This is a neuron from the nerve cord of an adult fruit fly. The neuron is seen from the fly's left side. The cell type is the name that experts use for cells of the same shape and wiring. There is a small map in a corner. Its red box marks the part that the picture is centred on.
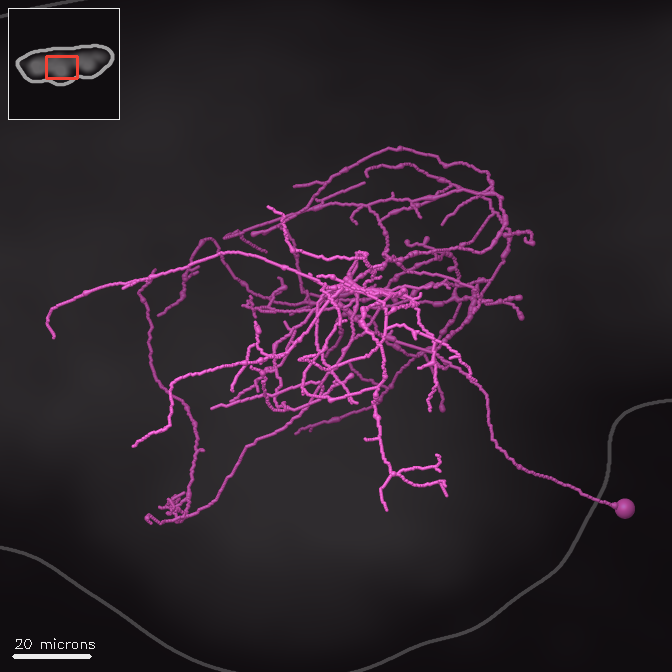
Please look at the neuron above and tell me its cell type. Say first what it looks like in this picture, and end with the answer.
From left to right in the picture it spans about 150 microns. The picture shows dozens of branch ends. This is a nerve-cord intrinsic neuron. The cell type is IN04B018.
